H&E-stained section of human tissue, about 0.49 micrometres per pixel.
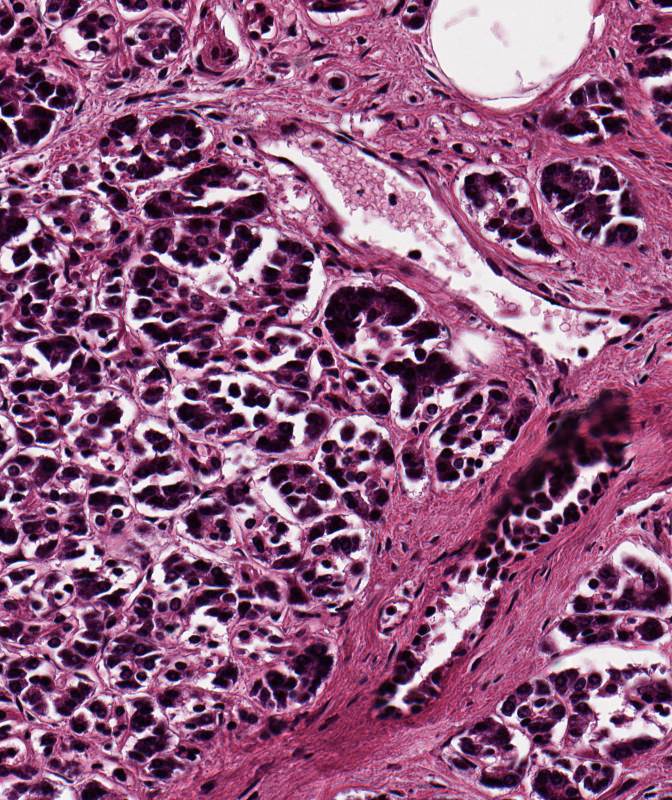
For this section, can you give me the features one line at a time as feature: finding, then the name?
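Acini: densely packed into lobules filling left and centre, split by fibrous strands
Acinar nuclei: small, round, dark
Fibrous band: broad and pink, running diagonally from lower centre toward the right edge
Vessel: thin-walled, holding red blood cells, crossing the upper centre diagonally
Name: pancreas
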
